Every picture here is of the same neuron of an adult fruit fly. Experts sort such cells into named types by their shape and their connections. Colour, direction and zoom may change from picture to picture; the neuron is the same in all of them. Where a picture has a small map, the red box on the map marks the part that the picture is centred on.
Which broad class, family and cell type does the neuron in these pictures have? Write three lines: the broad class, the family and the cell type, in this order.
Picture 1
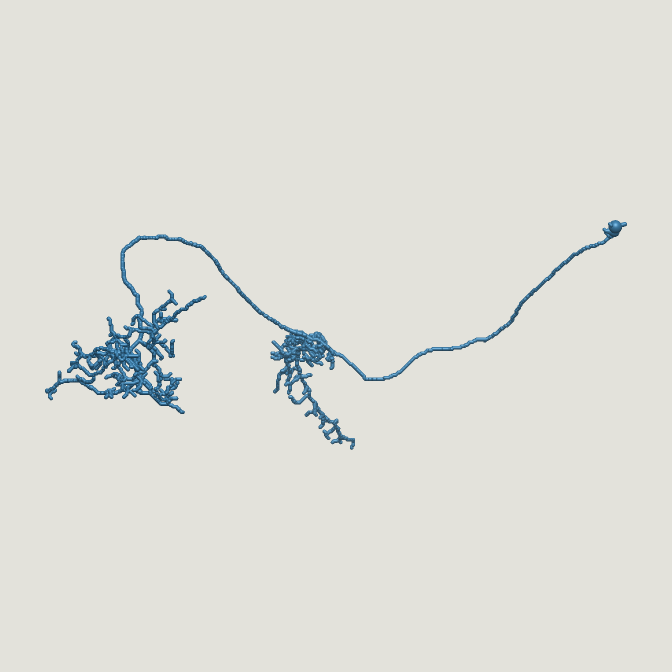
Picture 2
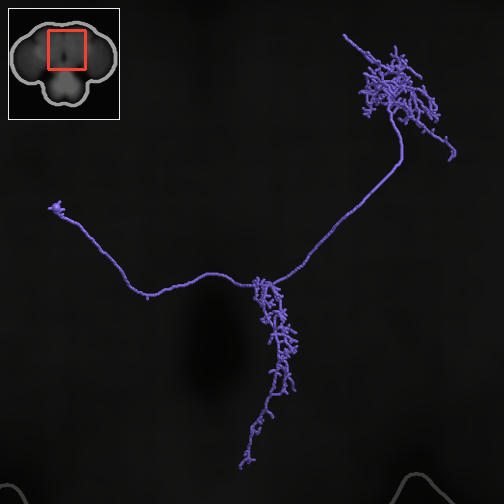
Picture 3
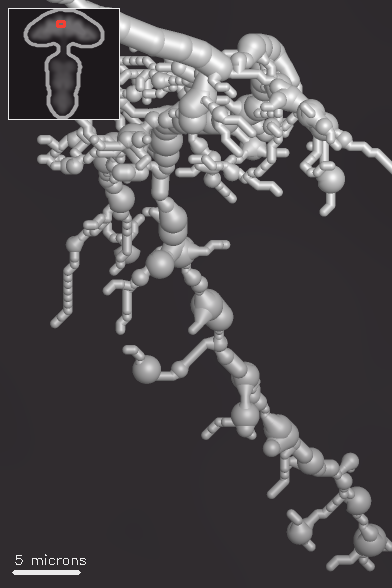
central-brain intrinsic neuron
hemilineage CREa1_ventral
mAL_m8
